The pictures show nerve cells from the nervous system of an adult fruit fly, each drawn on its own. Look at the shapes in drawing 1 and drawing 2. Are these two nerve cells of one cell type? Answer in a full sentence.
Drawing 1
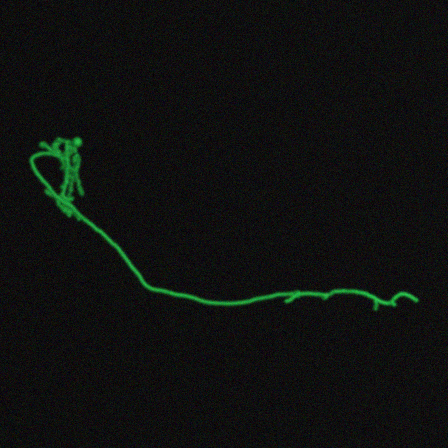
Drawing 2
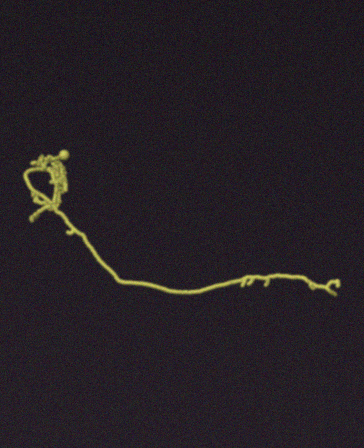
They are of the same cell type.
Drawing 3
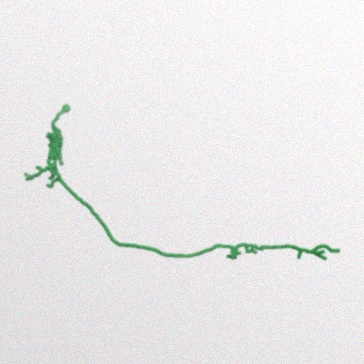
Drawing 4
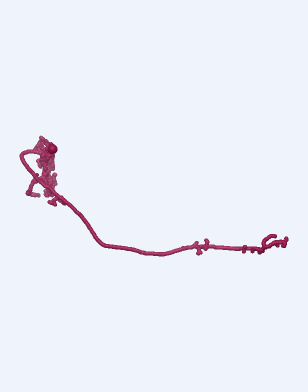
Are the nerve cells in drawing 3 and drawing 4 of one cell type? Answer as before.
They are of different cell types.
